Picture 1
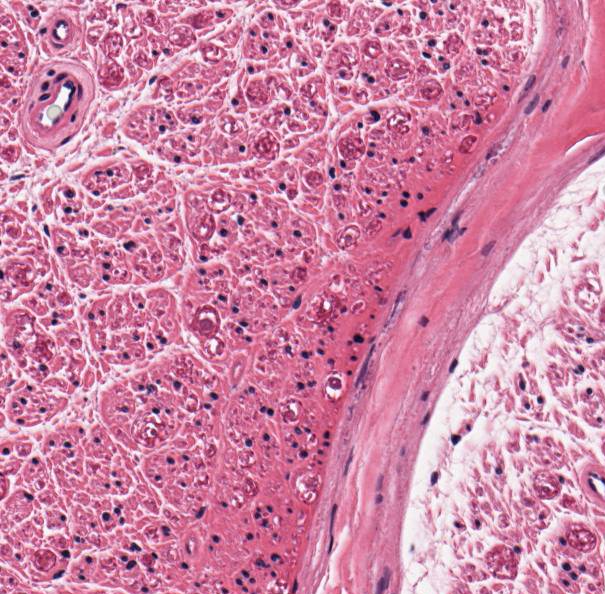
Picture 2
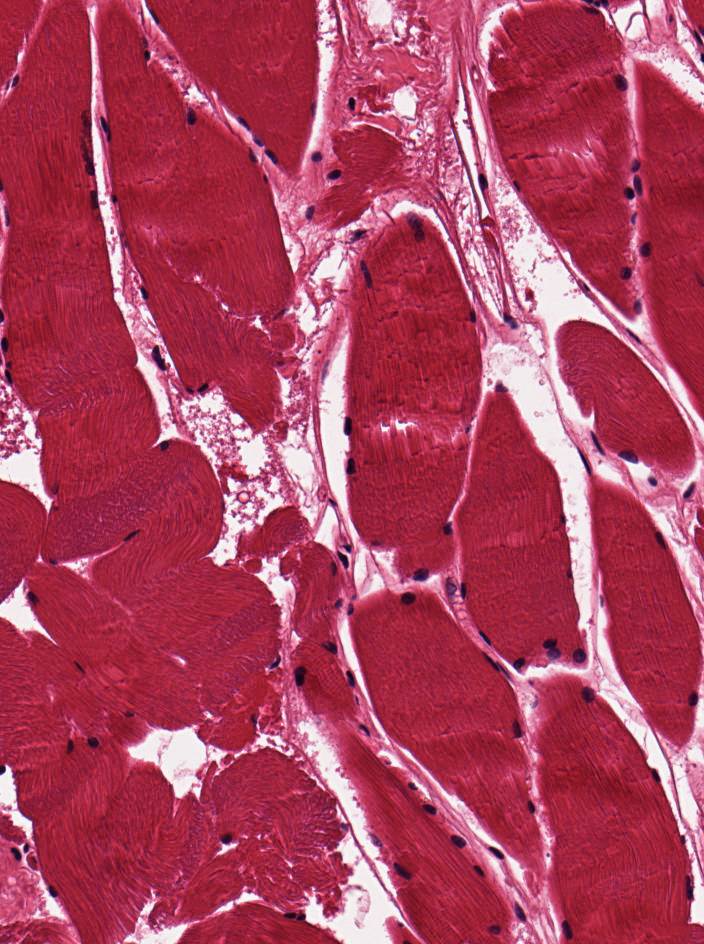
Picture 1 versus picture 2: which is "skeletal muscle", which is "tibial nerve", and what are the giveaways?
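Tibial nerve in picture 1; skeletal muscle in picture 2. Nerve: tightly packed round cross-sectioned profiles in two compartments, a large one over the left two-thirds, another at lower right. Thin pale strands split the left compartment into polygonal clusters; small dark oval nuclei lie between profiles. Muscle: large, elongated, deeply eosinophilic fibres cut obliquely, mostly running top toward bottom at a diagonal tilt, separated by pale gaps. Fine striations within the cytoplasm; nuclei small, dark, flattened, at the fibre edges. Nerve, upper left: small thick-walled vessel, open lumen.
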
